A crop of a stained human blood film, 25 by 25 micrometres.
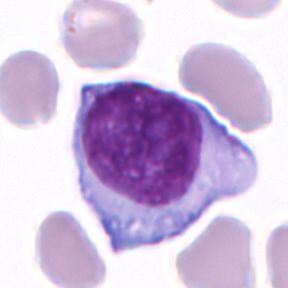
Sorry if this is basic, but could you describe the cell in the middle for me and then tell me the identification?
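In outline the cell is irregular and angular, with pointed corners rather than a smooth round edge. Its roughly round nucleus lies off-centre toward the upper left. Chromatin is coarse and clumped, darker purple patches separated by paler areas. A few small pale clear spots sit in the cytoplasm beneath the nucleus. This is a plasma cell.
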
